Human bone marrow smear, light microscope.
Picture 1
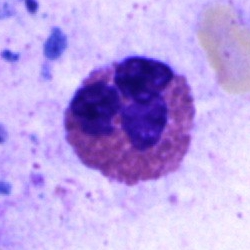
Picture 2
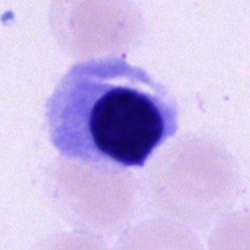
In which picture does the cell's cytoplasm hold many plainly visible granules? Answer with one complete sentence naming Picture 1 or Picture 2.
Many granules can be seen in the cytoplasm of the cell in picture 1.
